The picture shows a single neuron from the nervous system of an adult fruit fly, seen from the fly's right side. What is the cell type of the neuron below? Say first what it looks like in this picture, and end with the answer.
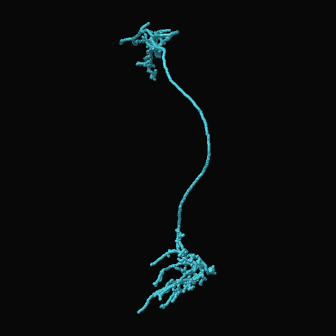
In this view it is more than twice as tall as it is wide. It is a central-brain intrinsic neuron. It is of cell type GNG488.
